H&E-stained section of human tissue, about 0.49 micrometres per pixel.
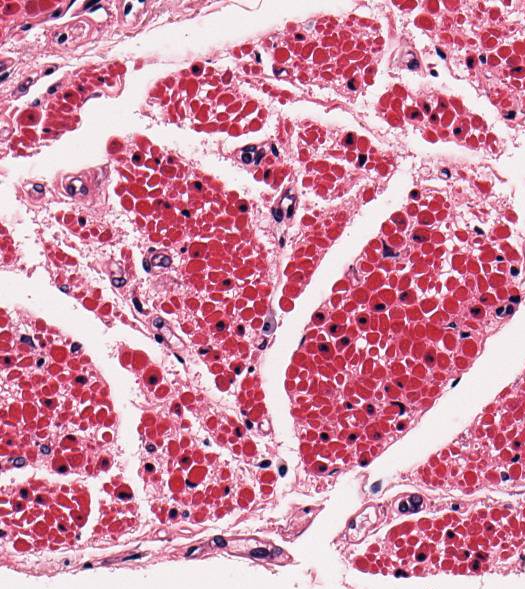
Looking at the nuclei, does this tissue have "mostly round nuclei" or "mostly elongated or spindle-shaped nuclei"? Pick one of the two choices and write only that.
Mostly round nuclei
